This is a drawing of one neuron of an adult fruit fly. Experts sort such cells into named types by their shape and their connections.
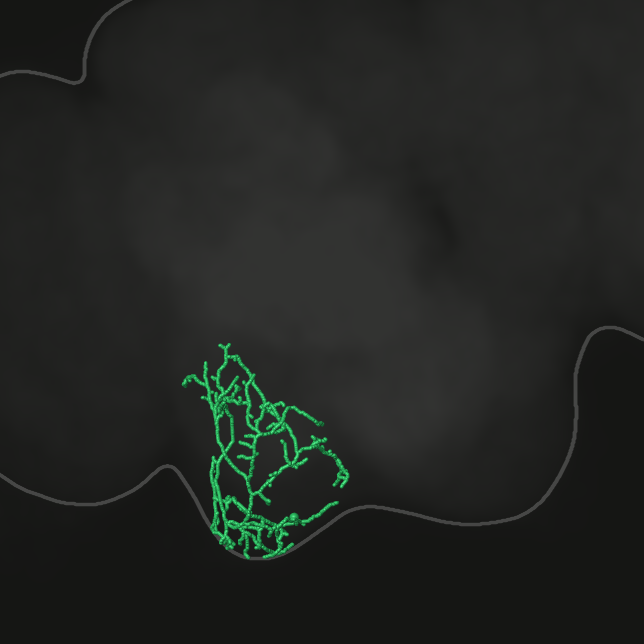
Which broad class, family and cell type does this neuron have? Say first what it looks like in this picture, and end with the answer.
In this view it is taller than it is wide. It is a nerve-cord intrinsic neuron. Its family is hemilineage 04B. It is of cell type IN04B072.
